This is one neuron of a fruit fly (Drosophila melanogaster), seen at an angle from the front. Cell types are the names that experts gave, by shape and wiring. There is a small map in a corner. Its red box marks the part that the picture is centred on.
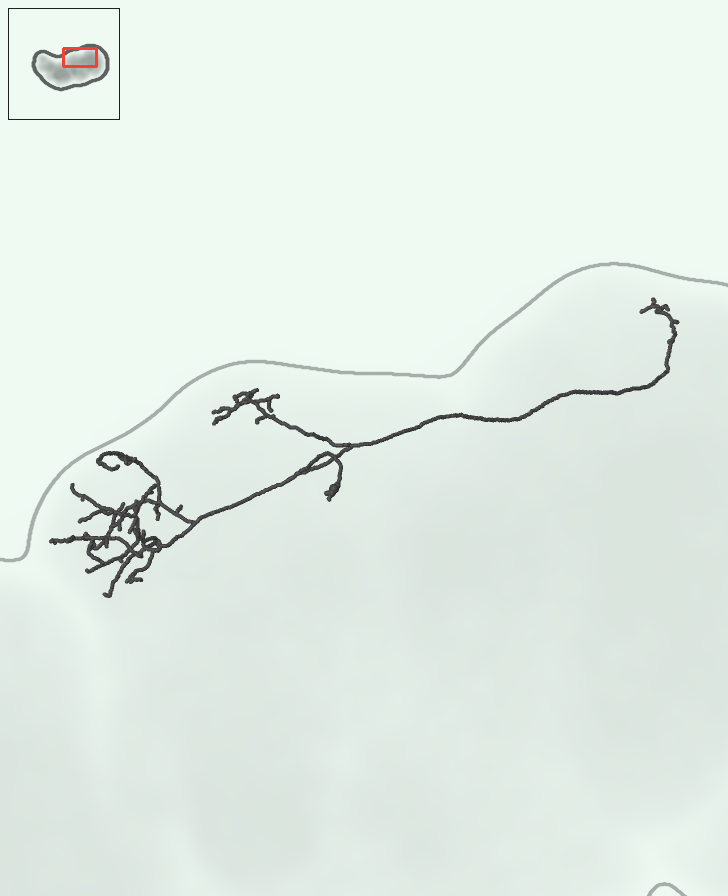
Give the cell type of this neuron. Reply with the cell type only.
LHAD3a10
